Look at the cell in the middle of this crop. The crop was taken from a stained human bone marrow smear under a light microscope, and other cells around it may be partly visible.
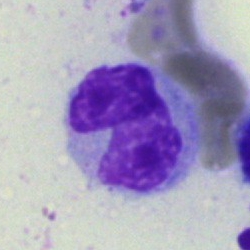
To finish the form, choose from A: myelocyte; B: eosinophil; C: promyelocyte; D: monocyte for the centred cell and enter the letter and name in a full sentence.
Option D is to be chosen, as the central cell is a monocyte.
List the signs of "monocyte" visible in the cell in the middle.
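Sure, the part that goes with monocyte is the nucleus, which is deeply notched by an indentation coming in from the left side.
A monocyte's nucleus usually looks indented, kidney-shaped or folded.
Beyond that, the cell is roughly round in outline, its nucleus fills most of it, and the cytoplasm is pale grey-blue.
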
